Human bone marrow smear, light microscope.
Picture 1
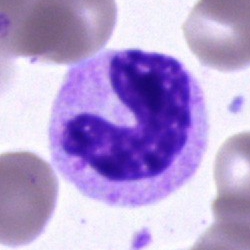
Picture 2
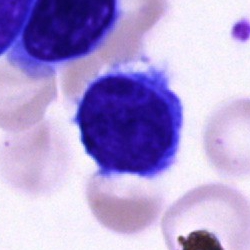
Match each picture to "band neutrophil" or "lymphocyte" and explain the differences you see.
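The band neutrophil's the first one, and the second's a lymphocyte. Look at the nucleus in picture 1: it's a thick curved band, with its hollow facing the upper left.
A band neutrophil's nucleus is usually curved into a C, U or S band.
Its chromatin is dense and dark purple with a few small paler spots, there are no nucleoli, and a moderate rim of pale lilac cytoplasm without vacuoles sits inside a round, smooth outline.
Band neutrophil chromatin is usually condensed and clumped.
In the lymphocyte, the chromatin is dark purple and dense right through the nucleus.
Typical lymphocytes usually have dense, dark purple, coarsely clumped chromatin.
Its outline is only roughly round, small irregular projections fringe its upper edge, and there are no granules in its cytoplasm. There's also a red cell lying against its lower edge.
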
